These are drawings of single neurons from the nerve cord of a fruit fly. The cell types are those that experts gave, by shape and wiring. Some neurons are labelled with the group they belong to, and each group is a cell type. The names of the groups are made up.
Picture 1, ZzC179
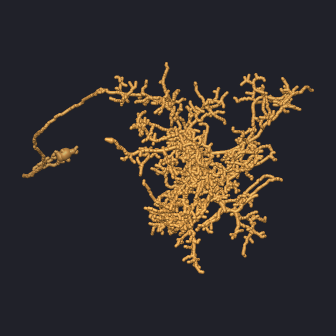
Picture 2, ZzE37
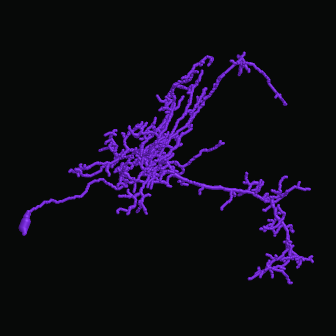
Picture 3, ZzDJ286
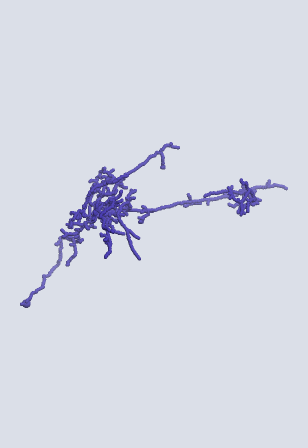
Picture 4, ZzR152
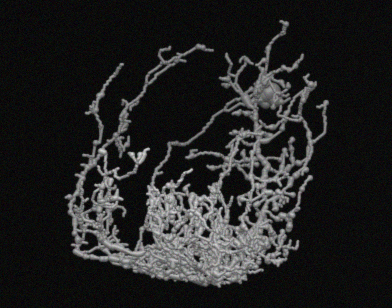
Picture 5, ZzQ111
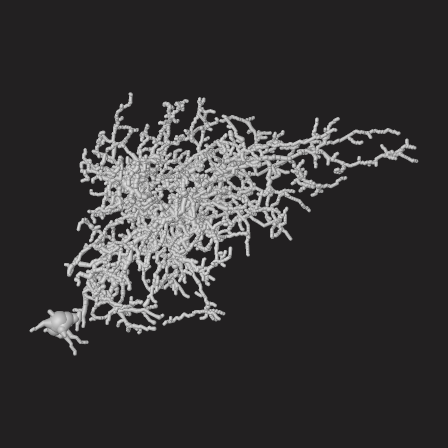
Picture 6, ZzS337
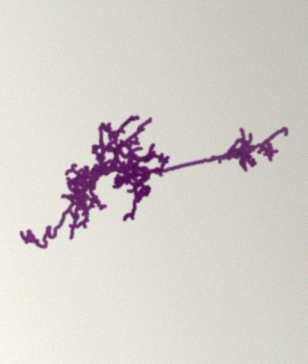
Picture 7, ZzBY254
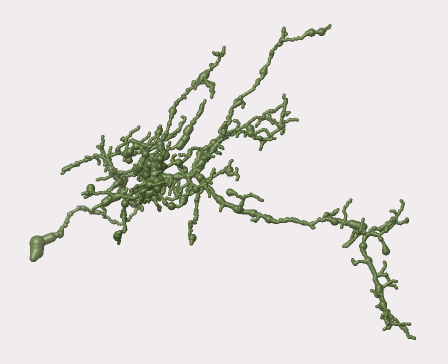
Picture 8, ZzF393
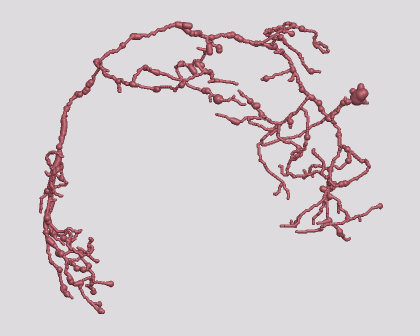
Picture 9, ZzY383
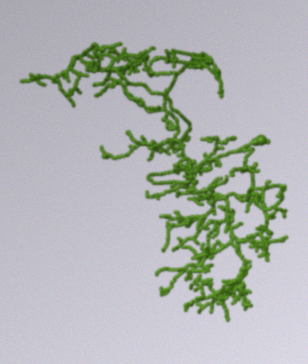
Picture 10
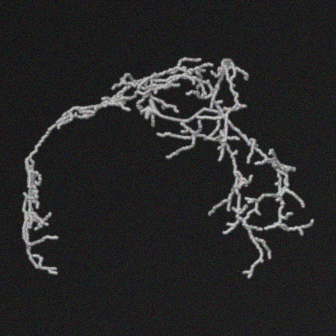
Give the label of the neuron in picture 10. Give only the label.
ZzF393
